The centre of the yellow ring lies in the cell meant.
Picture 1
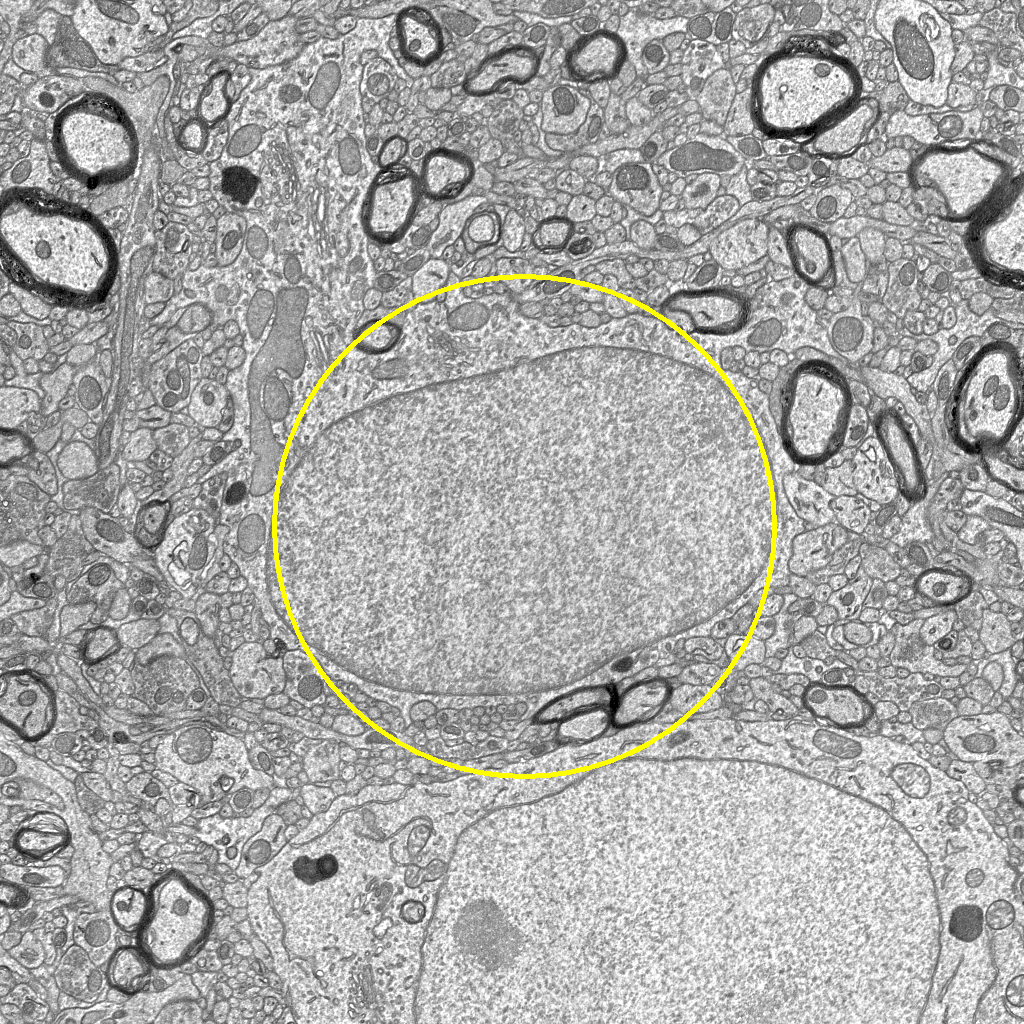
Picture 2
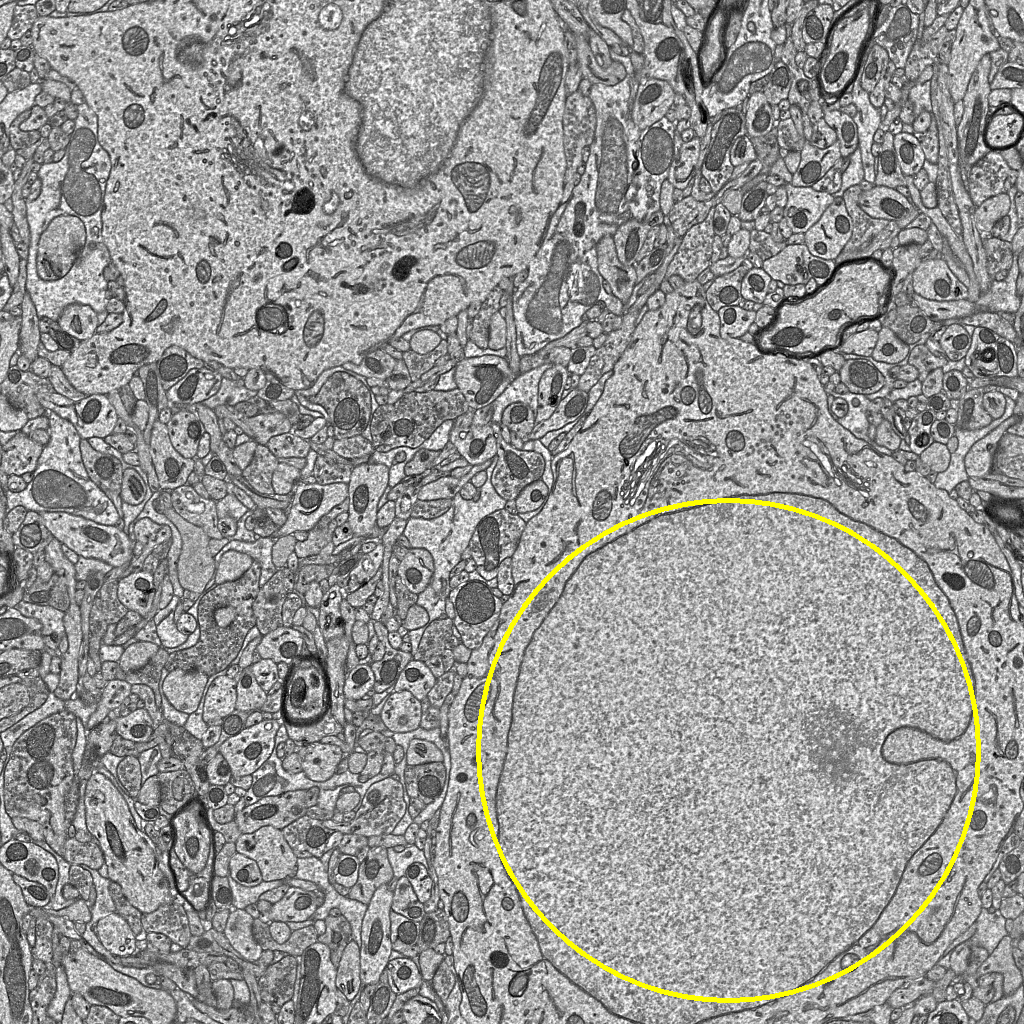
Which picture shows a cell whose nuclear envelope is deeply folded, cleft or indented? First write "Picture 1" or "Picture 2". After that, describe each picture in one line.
Picture 2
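In picture 1: The nuclear envelope shows no deep infoldings.
In picture 2: The nuclear envelope makes one deep inward fold on the right side.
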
